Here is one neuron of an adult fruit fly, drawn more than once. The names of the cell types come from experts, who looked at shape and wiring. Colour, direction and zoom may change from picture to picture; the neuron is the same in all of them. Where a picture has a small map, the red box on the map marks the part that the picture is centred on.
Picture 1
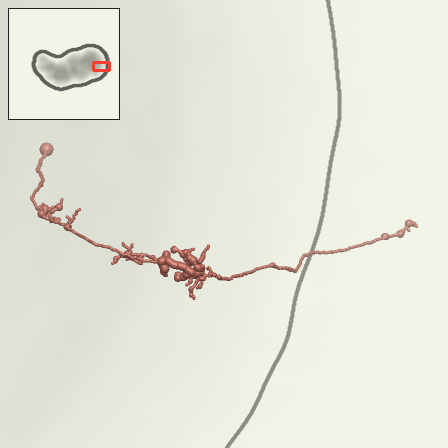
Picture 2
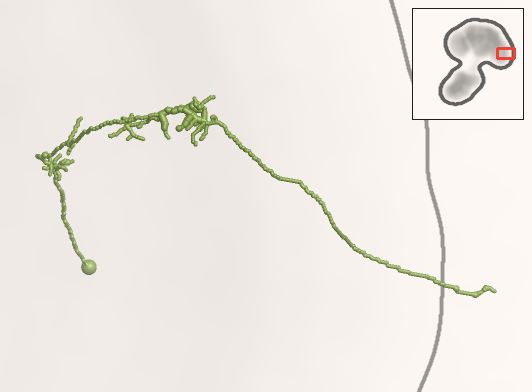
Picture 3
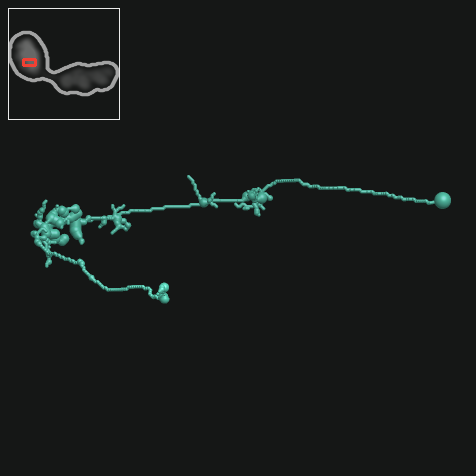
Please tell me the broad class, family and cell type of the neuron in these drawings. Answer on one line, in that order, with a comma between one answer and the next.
optic-lobe intrinsic neuron, C, C3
